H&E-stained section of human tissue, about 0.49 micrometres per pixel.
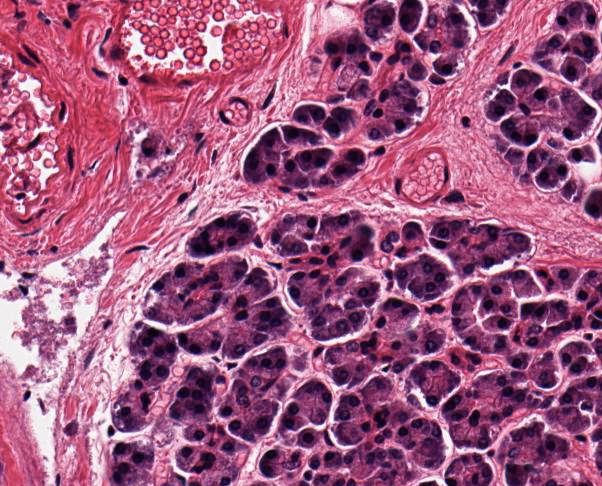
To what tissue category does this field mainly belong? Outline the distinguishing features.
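You're mostly looking at exocrine pancreas here. Its lobules are packed with small rounded acini, though none shows an obvious central lumen.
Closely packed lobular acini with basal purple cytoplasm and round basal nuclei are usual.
Here the acinar cells have dark purple, granular cytoplasm and round nuclei toward the base. None of the acini is pale and mucous-type.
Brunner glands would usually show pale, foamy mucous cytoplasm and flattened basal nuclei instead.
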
